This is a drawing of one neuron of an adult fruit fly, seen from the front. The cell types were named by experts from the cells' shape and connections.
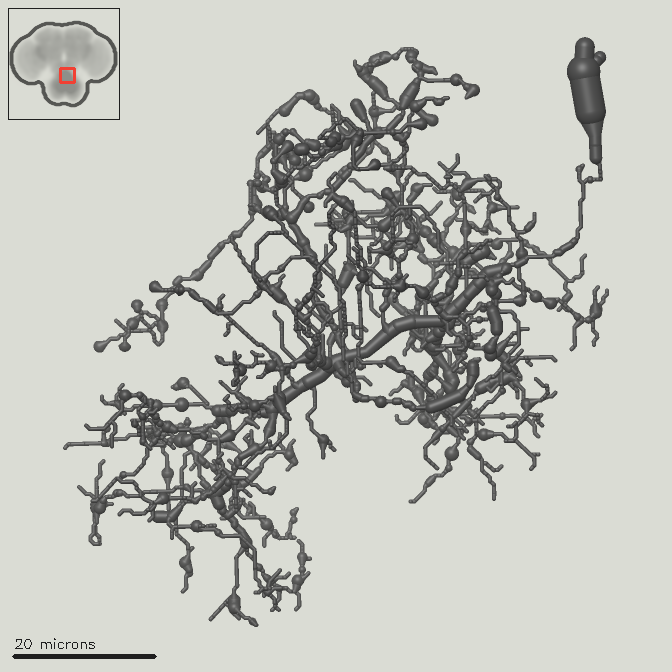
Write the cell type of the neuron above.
INXXX246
